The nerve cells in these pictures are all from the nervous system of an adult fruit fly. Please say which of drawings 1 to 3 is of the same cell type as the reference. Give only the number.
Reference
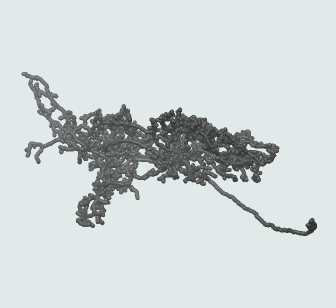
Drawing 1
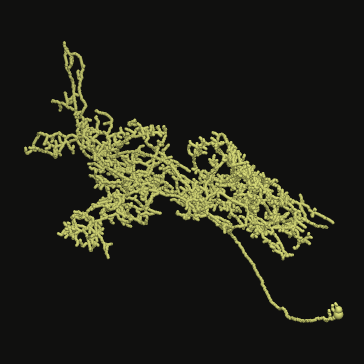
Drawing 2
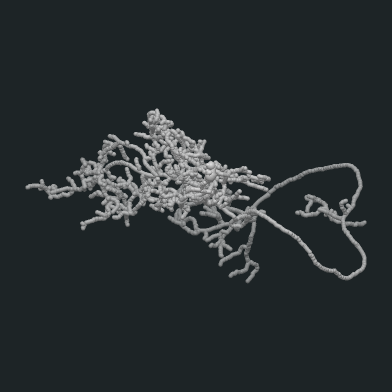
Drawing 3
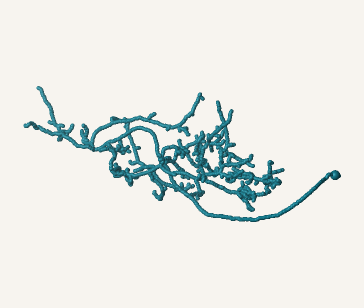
1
